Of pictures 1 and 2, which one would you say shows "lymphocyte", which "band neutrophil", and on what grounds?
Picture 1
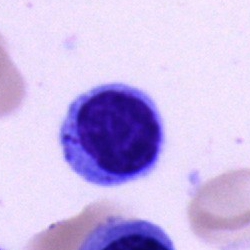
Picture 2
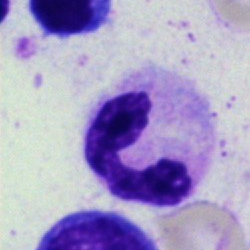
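First, the assignment: picture 1 is the lymphocyte, picture 2 the band neutrophil. Outline: both cells are round and smooth-edged. Nucleus: in the lymphocyte it sits off-centre, shifted toward the upper right, while in the band neutrophil it is bent into a C shape opening toward the right.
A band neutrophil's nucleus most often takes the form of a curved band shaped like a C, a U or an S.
Chromatin: dark purple in both, densely clumped in the lymphocyte and coarsely clumped in the band neutrophil.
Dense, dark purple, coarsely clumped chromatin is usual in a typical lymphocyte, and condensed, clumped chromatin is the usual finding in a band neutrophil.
Nucleoli: none visible in either cell.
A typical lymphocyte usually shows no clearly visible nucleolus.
Cytoplasm: in the lymphocyte the rim is widest at the lower left. Neighbours: the lymphocyte touches no other cell, with red cells lying apart from it, whereas a red cell lies against the lower right edge of the band neutrophil.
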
